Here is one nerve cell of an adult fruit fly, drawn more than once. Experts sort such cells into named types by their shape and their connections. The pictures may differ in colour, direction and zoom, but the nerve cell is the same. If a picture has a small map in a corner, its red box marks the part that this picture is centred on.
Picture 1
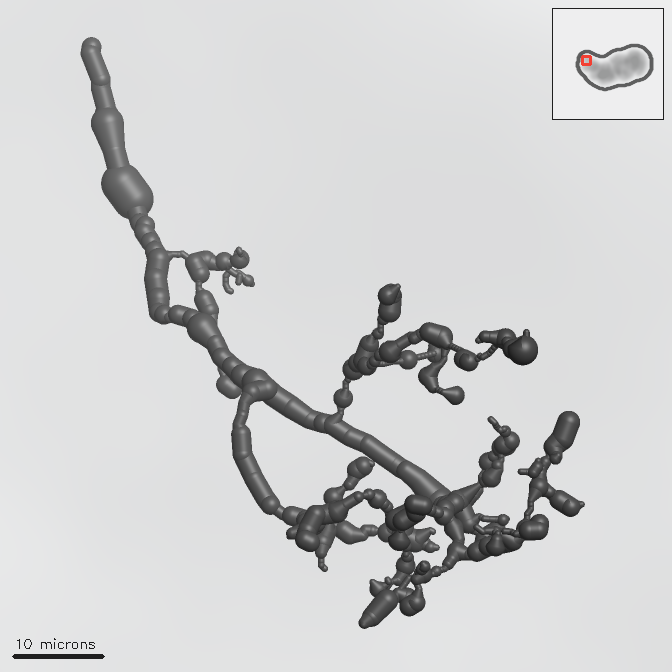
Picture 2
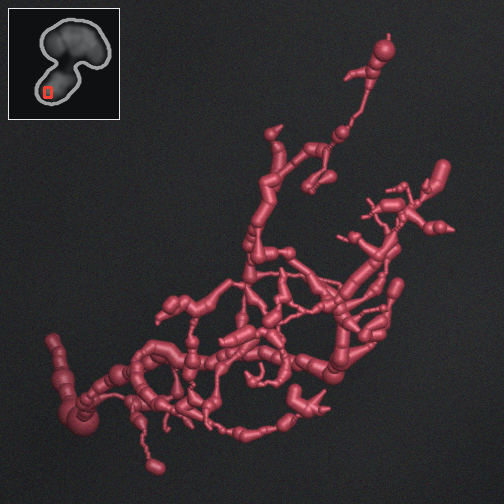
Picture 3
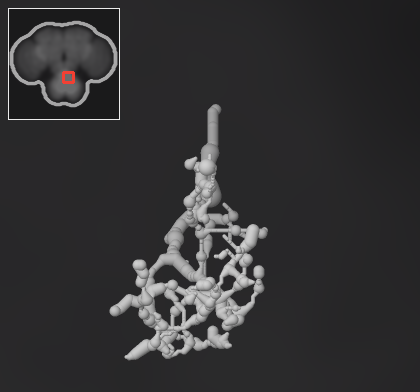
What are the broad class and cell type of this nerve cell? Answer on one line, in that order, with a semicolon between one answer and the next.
sensory neuron entering the nerve cord; SNxx11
